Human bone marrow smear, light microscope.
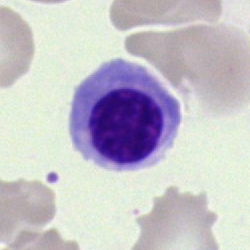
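Erythroblast. Nucleus off-centre toward the bottom, widest band of cytoplasm above it. Chromatin dense, dark purple, coarsely clumped. No nucleoli seen. No visible granules in the cytoplasm.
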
